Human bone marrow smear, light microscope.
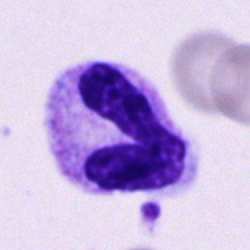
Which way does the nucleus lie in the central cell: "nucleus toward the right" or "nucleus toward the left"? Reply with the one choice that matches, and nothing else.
Nucleus toward the right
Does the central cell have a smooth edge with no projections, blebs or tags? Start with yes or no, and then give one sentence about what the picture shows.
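Yes. The cell outline is roughly oval and smooth.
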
